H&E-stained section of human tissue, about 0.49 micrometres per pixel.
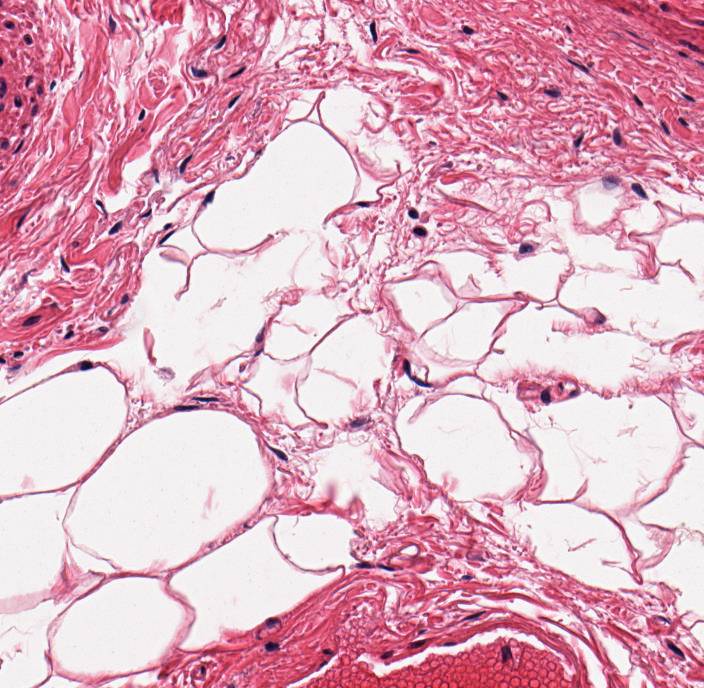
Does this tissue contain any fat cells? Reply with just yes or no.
Yes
